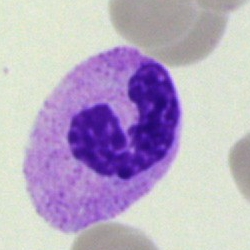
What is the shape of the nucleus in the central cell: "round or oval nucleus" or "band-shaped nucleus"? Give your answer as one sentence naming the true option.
The nucleus has been drawn out into a curved band lacking separate lobes.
